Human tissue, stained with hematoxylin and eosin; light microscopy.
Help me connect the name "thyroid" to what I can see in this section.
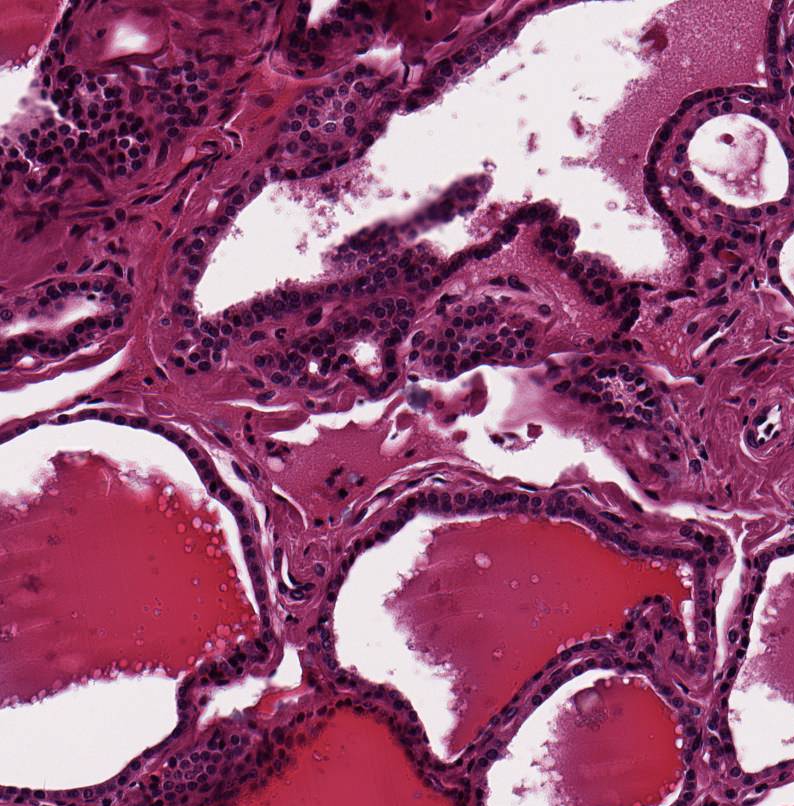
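This section is thyroid. Its follicles are lined by a single layer of low cuboidal cells with round, dark nuclei.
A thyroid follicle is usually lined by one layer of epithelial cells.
The single-layered lining seen here therefore agrees.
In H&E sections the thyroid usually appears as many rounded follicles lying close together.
The crowded small follicles in the upper-left corner are in keeping with this, and the same corner also holds clusters of cells with little colloid.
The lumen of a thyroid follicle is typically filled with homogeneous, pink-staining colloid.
By contrast, the colloid in the upper part of the field is paler and more granular than the colloid below. In the upper middle of the field, a branching fold of epithelium projects into a large lumen.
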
